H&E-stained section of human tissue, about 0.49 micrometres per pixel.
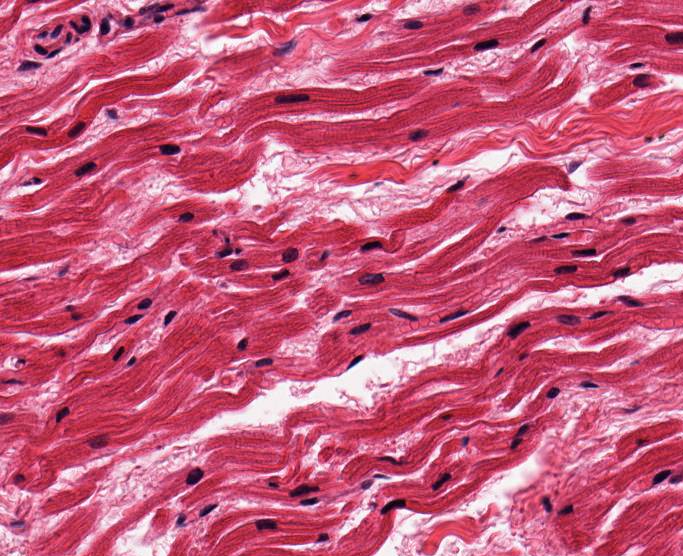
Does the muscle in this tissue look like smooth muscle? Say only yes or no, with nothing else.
No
